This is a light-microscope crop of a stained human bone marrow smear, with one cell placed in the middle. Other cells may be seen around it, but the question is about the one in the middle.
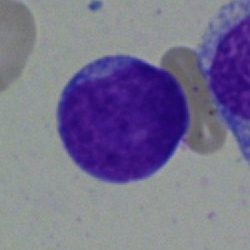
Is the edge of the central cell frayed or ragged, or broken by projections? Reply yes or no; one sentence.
No, the cell is bounded by a smooth, even outline.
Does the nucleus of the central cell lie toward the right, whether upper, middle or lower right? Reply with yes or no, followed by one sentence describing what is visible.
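Yes. The cytoplasm is a scant rim that is widest at the upper left.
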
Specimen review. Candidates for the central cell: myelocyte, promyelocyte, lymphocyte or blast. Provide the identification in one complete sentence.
The cell at the heart of this crop is a blast.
